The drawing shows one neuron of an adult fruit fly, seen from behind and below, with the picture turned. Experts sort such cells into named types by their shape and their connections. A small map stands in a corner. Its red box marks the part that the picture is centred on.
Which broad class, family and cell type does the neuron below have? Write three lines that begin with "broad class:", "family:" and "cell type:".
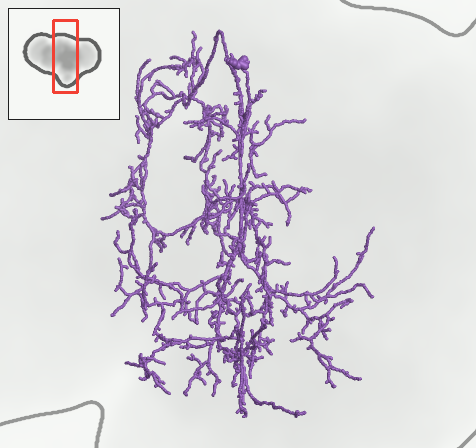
broad class: ascending neuron
family: hemilineage 27X
cell type: AN27X015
